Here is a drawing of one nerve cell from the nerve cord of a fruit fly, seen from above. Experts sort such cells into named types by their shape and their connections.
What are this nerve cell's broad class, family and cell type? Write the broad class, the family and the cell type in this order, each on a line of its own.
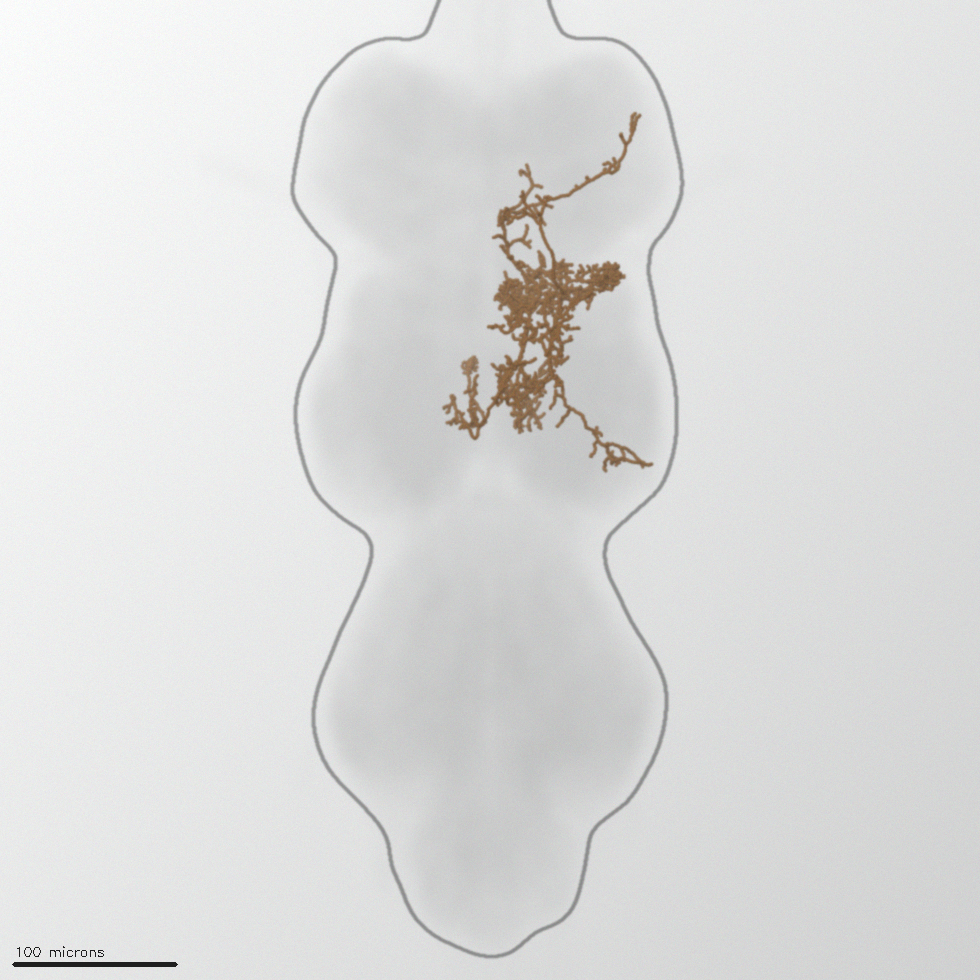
nerve-cord intrinsic neuron
hemilineage 06B
IN06B032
